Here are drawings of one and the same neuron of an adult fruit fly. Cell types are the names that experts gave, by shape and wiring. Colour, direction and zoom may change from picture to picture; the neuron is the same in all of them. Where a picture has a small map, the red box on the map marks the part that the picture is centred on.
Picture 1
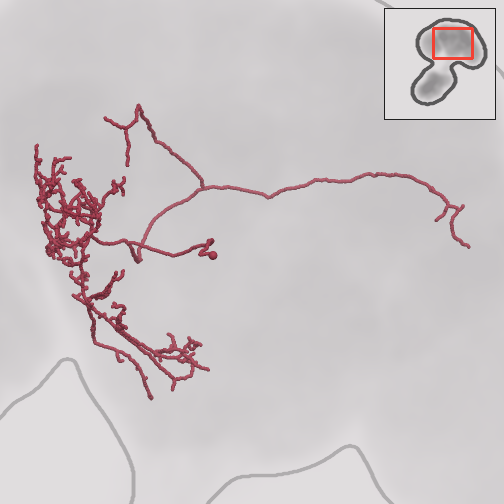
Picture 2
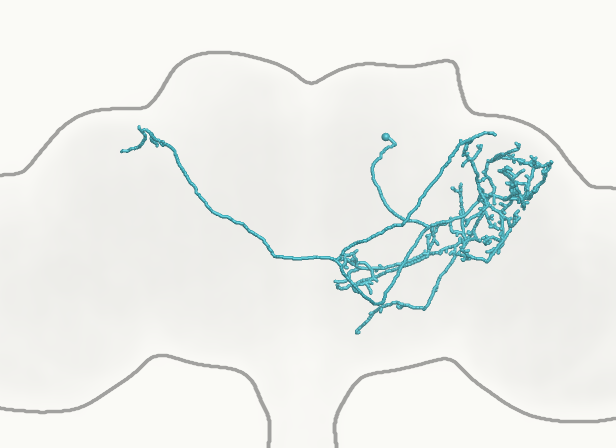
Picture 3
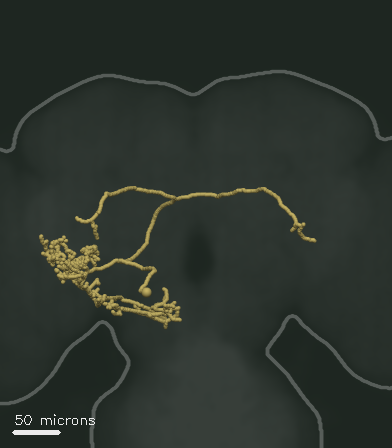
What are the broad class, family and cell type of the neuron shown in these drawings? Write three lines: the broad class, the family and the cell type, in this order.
central-brain intrinsic neuron
hemilineage LALv1_ventral
CB2207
